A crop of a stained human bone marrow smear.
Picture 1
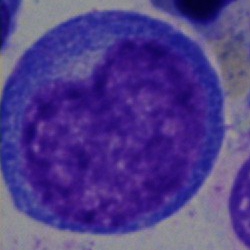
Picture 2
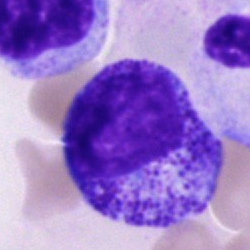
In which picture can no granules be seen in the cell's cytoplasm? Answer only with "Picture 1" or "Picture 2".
Picture 1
